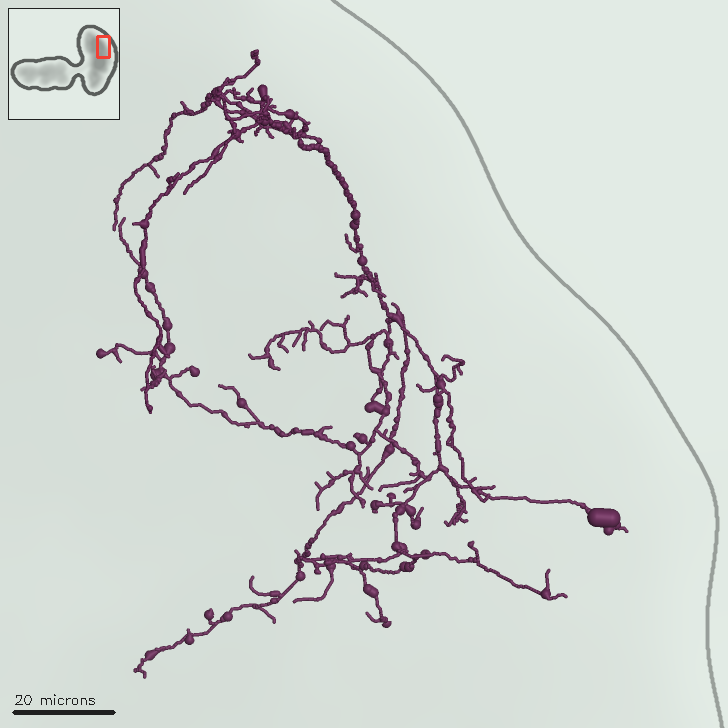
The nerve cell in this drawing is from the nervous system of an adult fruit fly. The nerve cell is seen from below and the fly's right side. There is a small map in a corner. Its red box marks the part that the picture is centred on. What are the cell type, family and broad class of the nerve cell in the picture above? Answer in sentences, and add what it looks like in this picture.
It is of cell type SMP105_a. The family is hemilineage SMPad1. Its broad class is central-brain intrinsic neuron. It is in the brain and does not reach the nerve cord. From top to bottom in the picture it spans about 130 microns. The picture shows dozens of branch ends.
